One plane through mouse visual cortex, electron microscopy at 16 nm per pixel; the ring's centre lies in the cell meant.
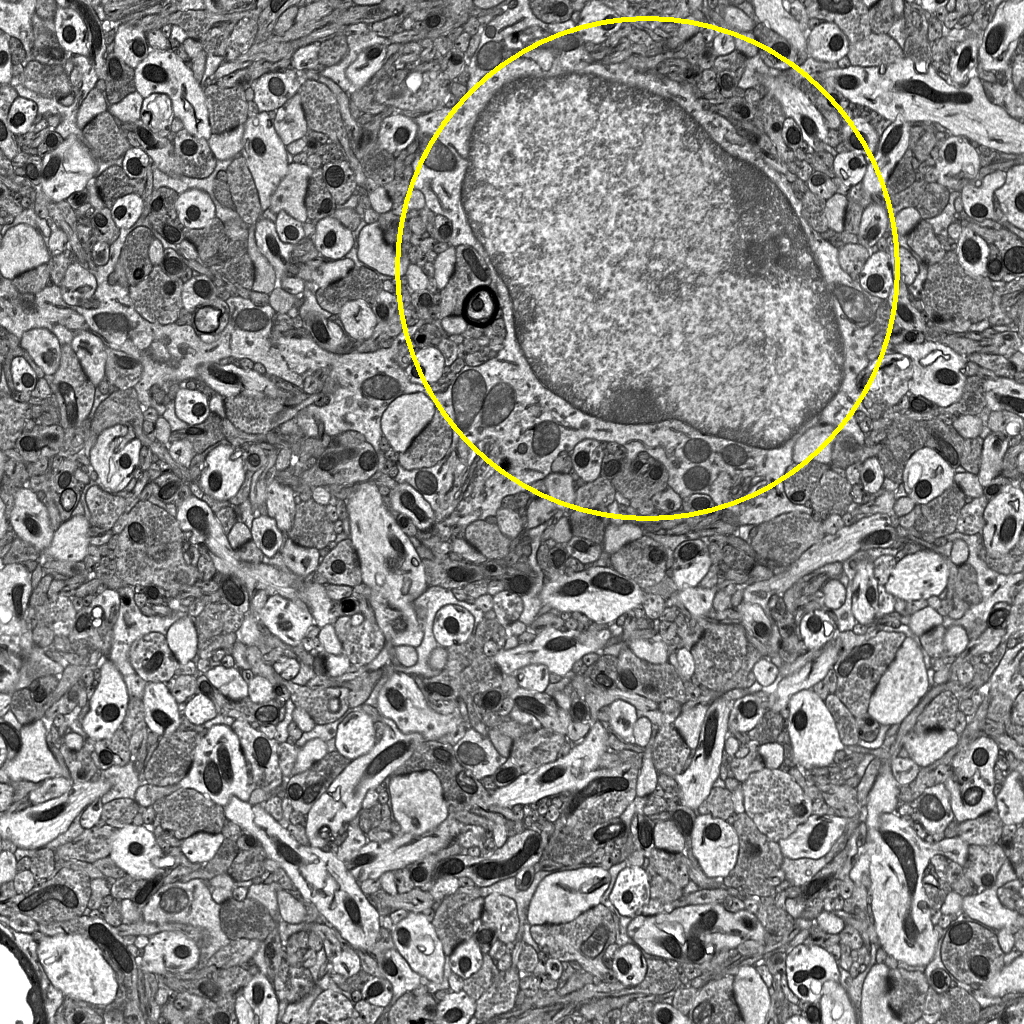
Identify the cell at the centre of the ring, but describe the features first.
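Nucleus: whole; oval, elongated upper left to lower right. Chromatin: mostly fine, pale, evenly dispersed. Cytoplasm: no stacks of parallel rough endoplasmic reticulum; oval mitochondria at lower left of nucleus. Cell type: astrocyte.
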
